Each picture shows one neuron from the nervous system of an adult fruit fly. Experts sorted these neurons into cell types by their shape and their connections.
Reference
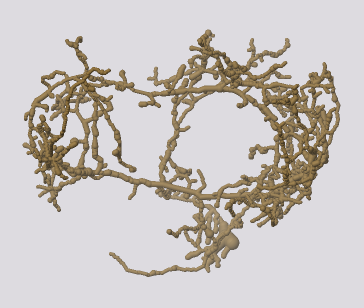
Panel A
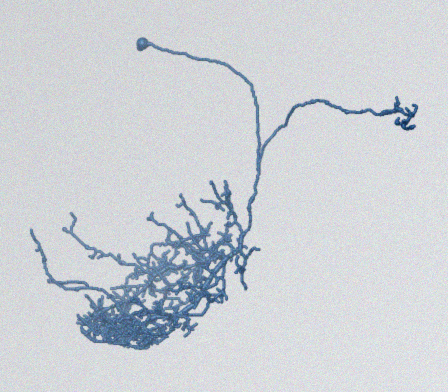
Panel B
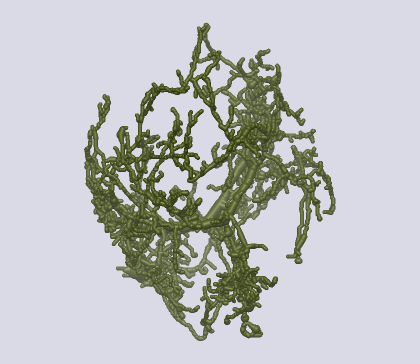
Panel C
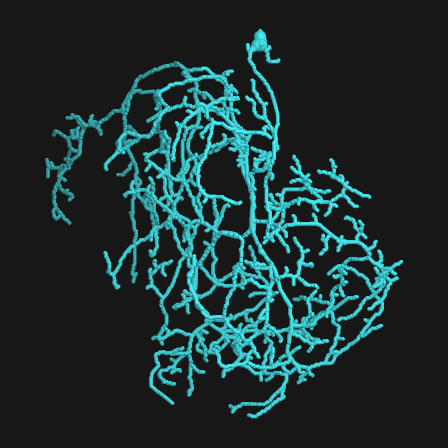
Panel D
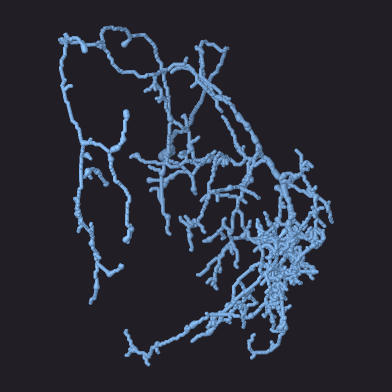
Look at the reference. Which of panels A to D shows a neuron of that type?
Panel B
